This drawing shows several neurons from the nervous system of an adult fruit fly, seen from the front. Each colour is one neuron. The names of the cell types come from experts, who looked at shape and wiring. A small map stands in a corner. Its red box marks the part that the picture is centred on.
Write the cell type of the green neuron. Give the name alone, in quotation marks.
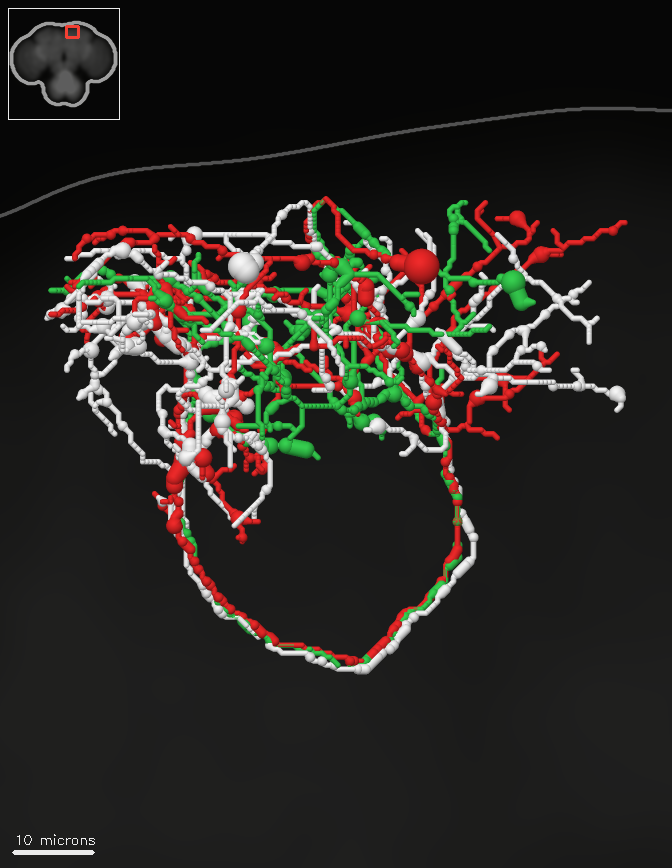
"SMP352"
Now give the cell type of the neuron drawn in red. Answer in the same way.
"CB2572"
